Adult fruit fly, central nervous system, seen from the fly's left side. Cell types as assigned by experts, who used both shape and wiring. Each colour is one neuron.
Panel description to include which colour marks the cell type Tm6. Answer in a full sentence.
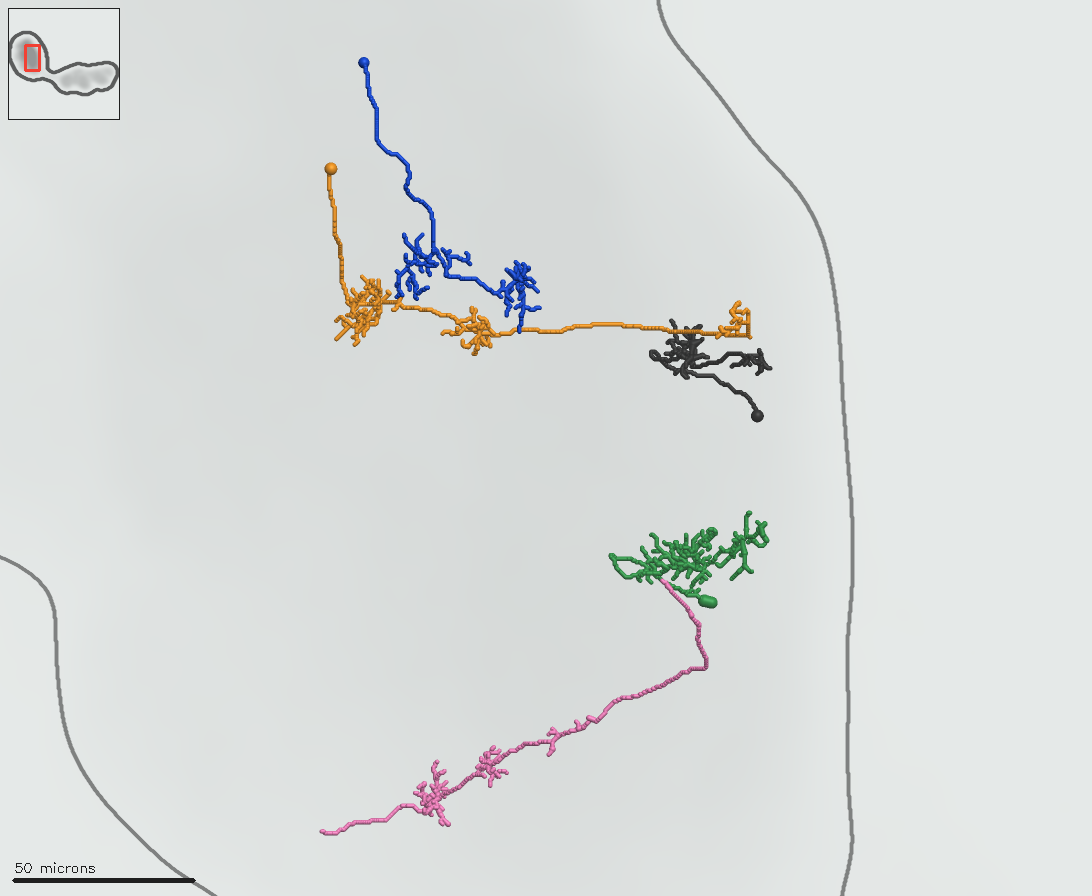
The colour is orange.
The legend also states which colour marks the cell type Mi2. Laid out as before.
The colour is blue.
